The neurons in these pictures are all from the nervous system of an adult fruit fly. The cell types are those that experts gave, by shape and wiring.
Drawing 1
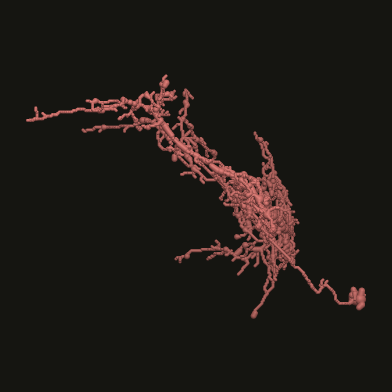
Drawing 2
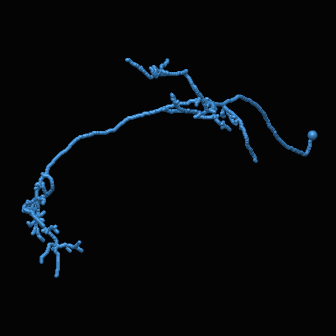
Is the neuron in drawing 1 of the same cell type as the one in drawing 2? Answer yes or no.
no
